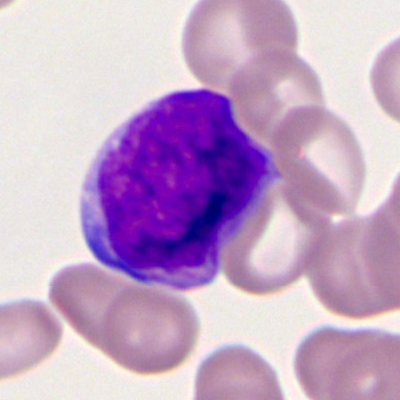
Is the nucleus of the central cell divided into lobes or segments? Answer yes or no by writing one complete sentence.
No, the nucleus of the cell is a single undivided, compact round, oval or kidney-shaped mass.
